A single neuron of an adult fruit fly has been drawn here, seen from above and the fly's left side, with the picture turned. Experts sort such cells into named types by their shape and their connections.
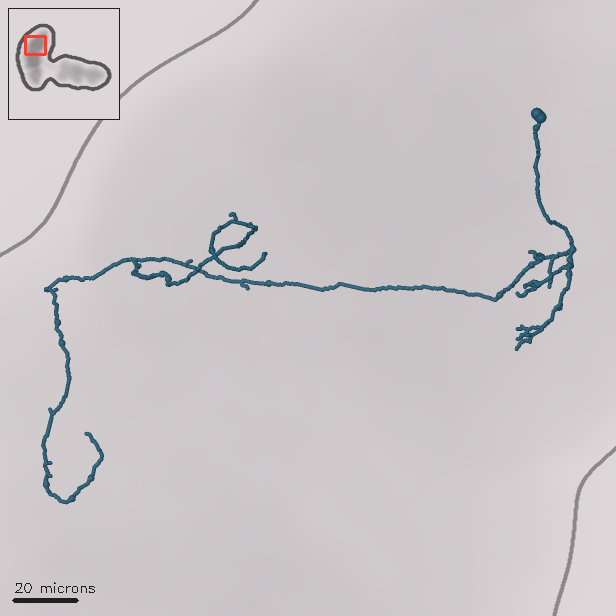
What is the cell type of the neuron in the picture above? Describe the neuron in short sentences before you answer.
It is in the brain and does not reach the nerve cord. Its cell body lies at the upper right of the picture. By the scale bar it is about 170 microns wide in this view. This is a central-brain intrinsic neuron. Its cell type is KCab-s.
